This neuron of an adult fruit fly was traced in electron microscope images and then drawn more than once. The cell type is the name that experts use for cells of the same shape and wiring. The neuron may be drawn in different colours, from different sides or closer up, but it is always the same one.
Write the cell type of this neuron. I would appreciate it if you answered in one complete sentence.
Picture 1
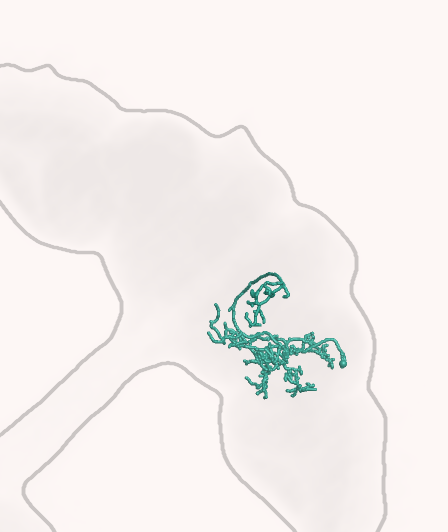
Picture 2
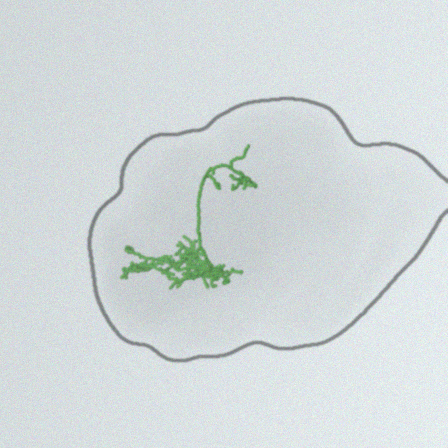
For this neuron, the cell type is AVLP043.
